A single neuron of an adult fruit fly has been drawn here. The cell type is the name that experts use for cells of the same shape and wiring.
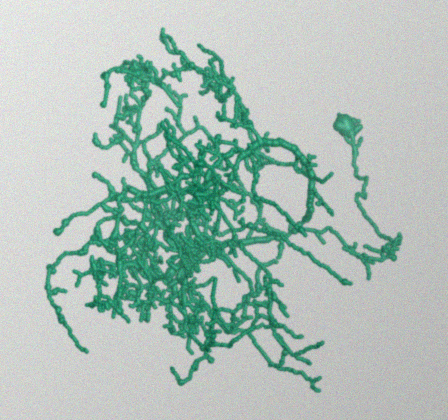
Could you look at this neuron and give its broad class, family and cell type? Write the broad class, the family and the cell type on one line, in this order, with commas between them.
nerve-cord intrinsic neuron, hemilineage 14A, IN14A007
